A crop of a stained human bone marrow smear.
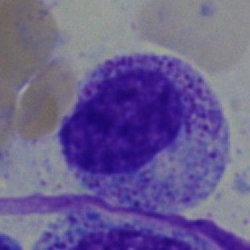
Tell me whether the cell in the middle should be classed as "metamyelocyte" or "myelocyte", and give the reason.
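The cell shown is a myelocyte. Its nucleus lies off-centre toward the upper left, leaving the rim of cytoplasm widest on the lower right side of the nucleus. That cytoplasm is pale greyish blue, with many purple granules scattered through it.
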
